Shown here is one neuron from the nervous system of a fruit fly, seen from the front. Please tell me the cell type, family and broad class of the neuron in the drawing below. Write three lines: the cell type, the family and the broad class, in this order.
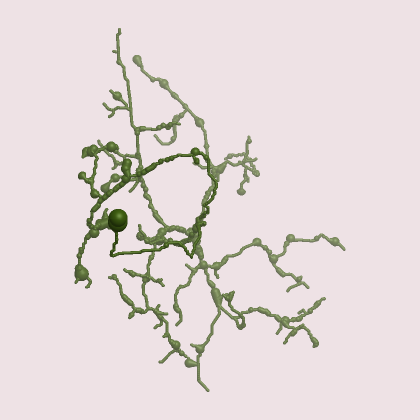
IN16B124
hemilineage 16B
nerve-cord intrinsic neuron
